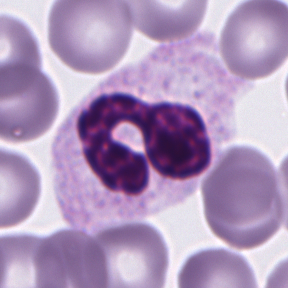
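Segmented neutrophil, middle of the field: the nucleus has two lobes joined along the top, the left lobe curving around a small pale opening. Chromatin is dark purple and coarsely clumped. Fine pink-violet granules are scattered through the cytoplasm.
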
